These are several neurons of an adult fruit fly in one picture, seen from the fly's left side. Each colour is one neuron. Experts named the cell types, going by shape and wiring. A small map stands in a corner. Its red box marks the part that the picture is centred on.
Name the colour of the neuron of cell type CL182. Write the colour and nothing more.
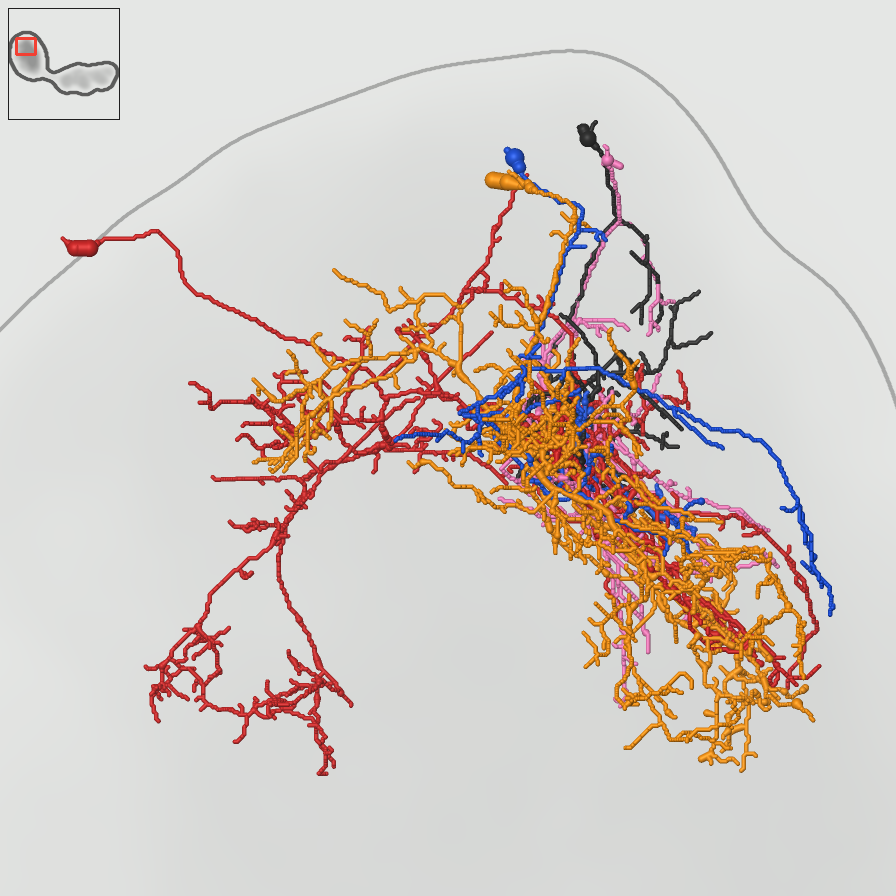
pink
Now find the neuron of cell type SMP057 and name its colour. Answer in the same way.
red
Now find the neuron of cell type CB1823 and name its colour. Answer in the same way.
blue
